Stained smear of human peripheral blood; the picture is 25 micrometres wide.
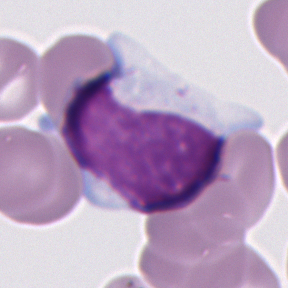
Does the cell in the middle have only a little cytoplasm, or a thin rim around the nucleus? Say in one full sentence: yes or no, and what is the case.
No, the cell has plenty of cytoplasm around its nucleus.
